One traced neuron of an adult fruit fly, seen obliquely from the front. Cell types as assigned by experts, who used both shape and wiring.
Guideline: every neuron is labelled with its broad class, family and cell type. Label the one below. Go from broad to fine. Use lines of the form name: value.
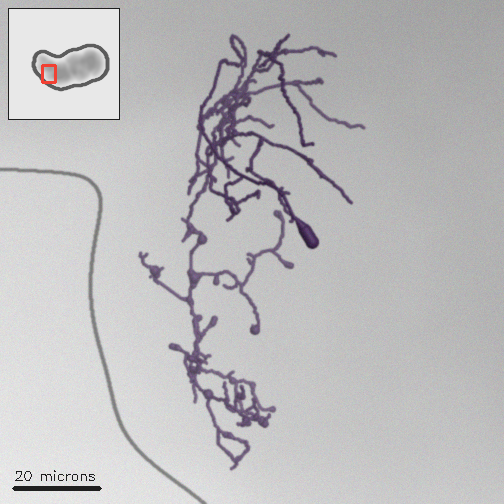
broad class: nerve-cord intrinsic neuron
family: hemilineage 19A
cell type: IN19A113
